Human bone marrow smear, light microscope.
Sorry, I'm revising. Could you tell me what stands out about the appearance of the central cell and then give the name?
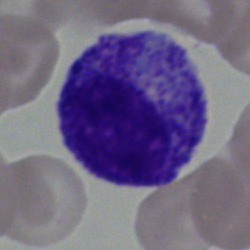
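Outline round, edge finely uneven. Staining coarse and speckled, not smooth. Upper right of cell lighter than lower left. No clear vacuoles. Cell: promyelocyte.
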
